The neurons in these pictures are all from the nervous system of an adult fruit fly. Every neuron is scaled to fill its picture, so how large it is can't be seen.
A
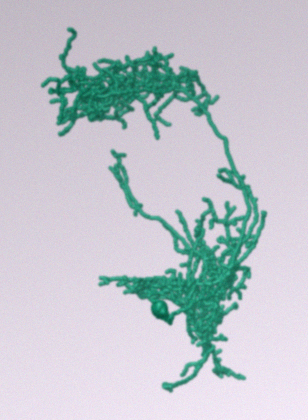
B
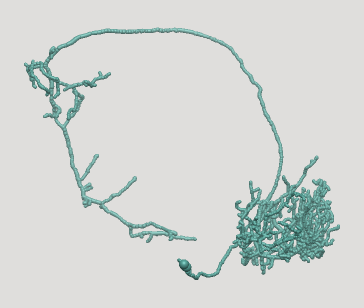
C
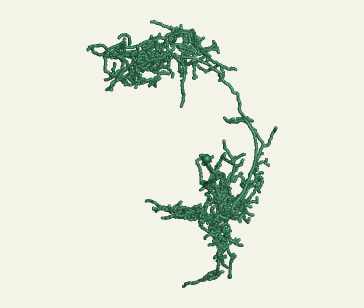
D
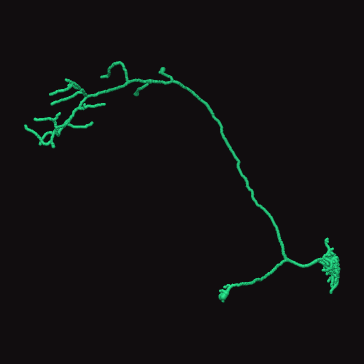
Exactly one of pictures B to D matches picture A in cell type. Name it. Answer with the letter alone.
C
